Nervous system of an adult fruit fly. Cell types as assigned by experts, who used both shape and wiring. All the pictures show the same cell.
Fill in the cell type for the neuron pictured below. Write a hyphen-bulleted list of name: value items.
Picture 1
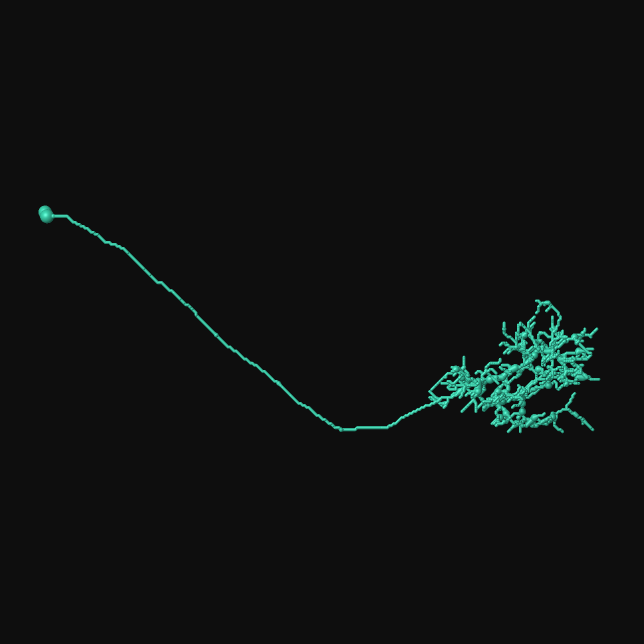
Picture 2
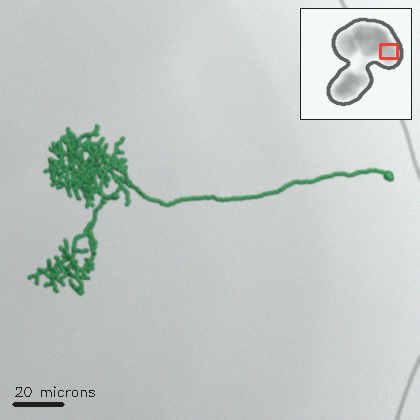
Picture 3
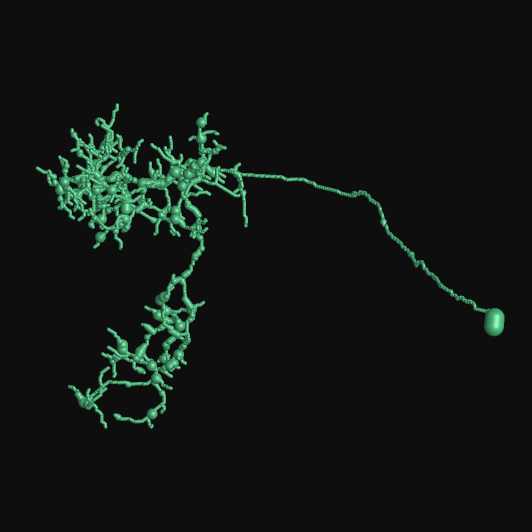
- cell type: Tm24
